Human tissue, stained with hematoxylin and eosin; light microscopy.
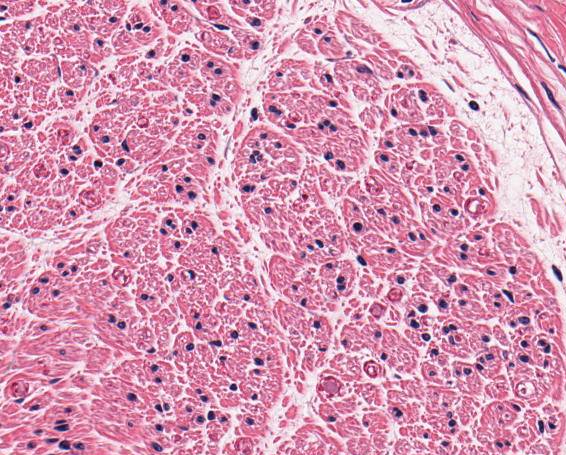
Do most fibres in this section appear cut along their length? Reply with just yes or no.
No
